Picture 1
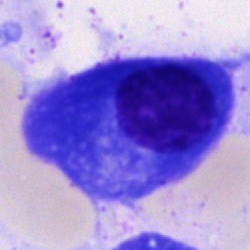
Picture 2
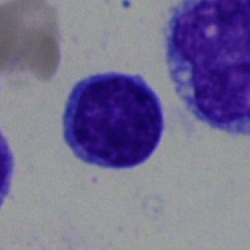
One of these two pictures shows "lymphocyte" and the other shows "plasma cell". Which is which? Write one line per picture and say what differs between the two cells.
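In picture 1 we see a plasma cell: The cytoplasm is abundant and covers more of the cell than the nucleus does.
In picture 2 we see a lymphocyte: The nucleus takes up nearly all of the cell.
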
